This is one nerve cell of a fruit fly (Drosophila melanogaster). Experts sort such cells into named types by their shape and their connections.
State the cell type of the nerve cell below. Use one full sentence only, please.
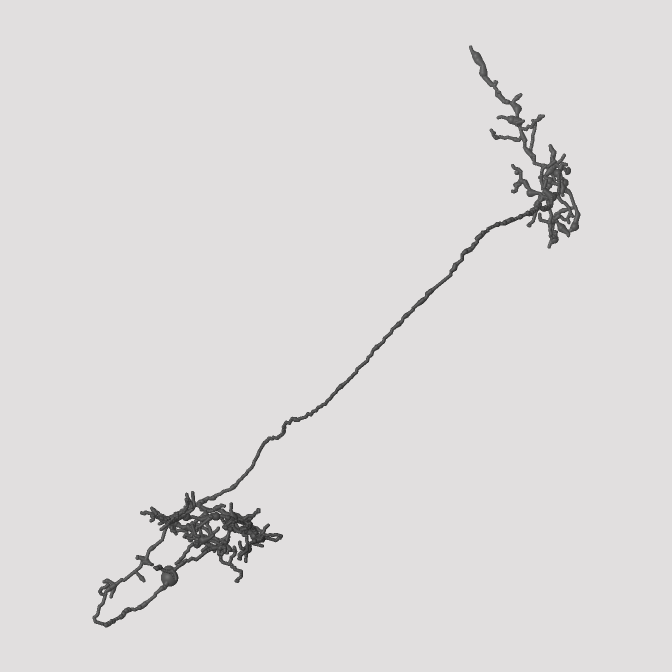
It is as Tm31 that this nerve cell is typed.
